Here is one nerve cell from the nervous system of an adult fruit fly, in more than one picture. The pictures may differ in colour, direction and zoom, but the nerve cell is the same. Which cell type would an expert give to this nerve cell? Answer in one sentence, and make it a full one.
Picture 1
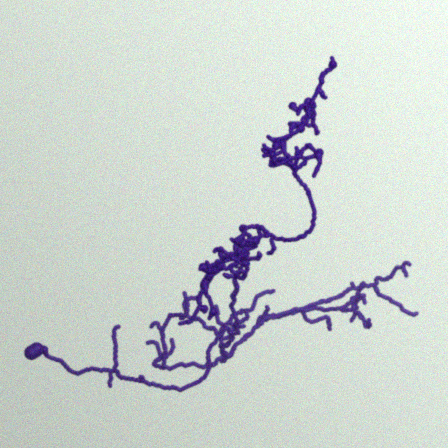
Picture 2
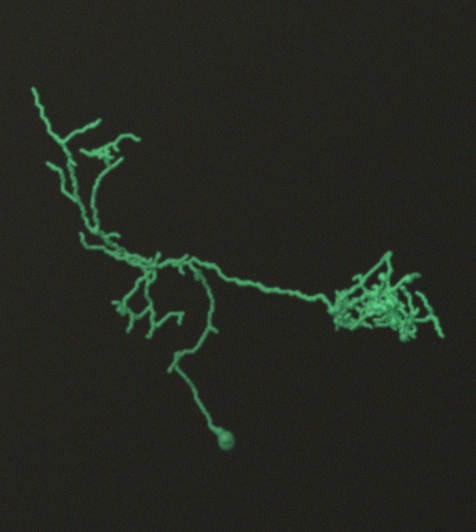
It is PAM02 that is the cell type of the nerve cell.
